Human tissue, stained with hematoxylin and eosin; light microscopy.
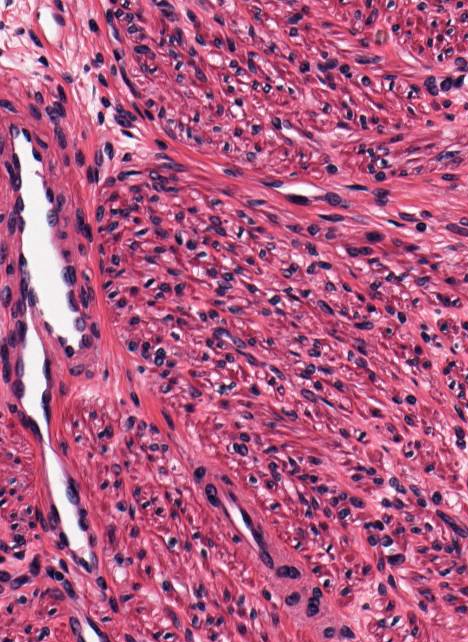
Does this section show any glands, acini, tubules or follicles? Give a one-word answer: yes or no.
No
